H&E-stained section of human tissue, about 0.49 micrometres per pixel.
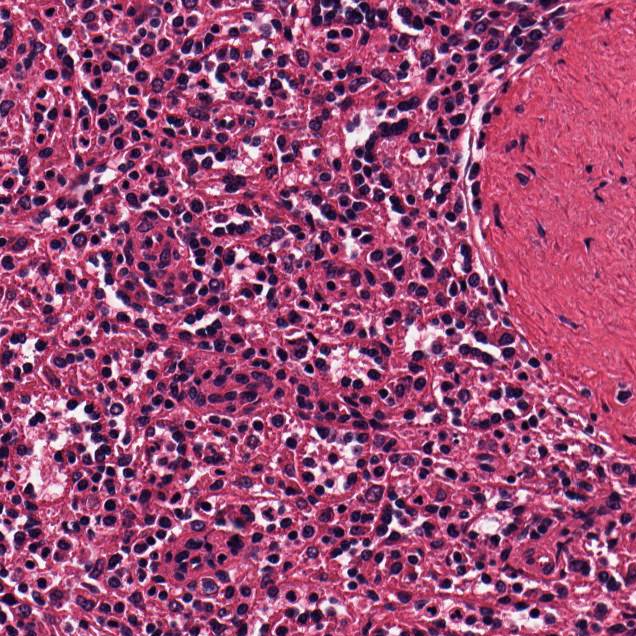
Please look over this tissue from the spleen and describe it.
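What strikes me first is a dense, diffuse sheet of closely packed cells over most of the field, without any glands formed. Their nuclei are round and dark-staining. Then, in the upper right corner, a rounded, pink, cell-poor area of fibrous tissue bulges in. Within it I find only sparse, thin spindle-shaped nuclei.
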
